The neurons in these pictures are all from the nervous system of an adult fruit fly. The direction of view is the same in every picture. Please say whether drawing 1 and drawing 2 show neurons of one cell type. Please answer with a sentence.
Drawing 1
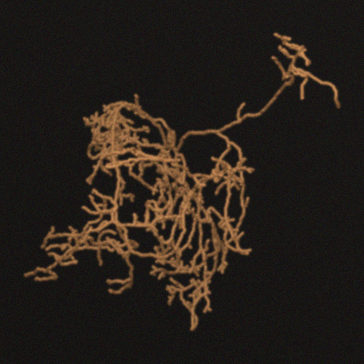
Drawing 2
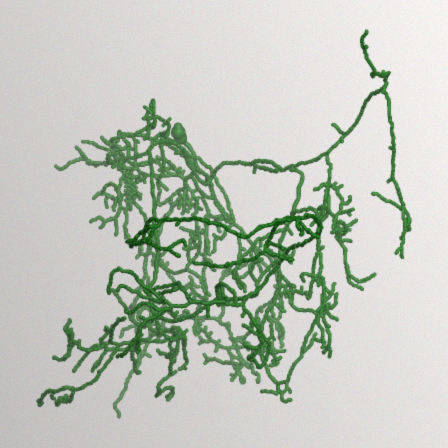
They are of the same cell type.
